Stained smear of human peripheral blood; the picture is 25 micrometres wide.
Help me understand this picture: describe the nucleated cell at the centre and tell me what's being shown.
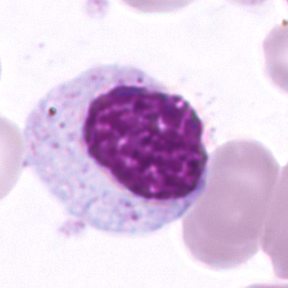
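Looking at the nucleus, I notice it sits off-centre, toward the right side of the cell. I can't make out any distinct nucleoli in it. Through the cytoplasm I see fine pinkish-purple granules, only sparsely scattered, and no clear vacuoles. So I'd call this a myelocyte.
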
